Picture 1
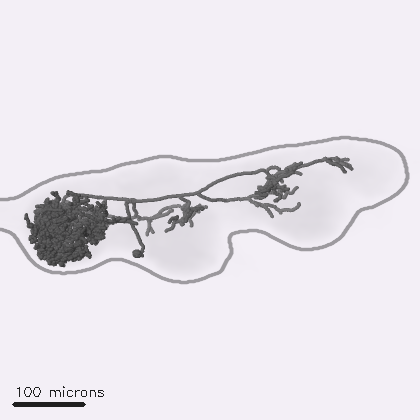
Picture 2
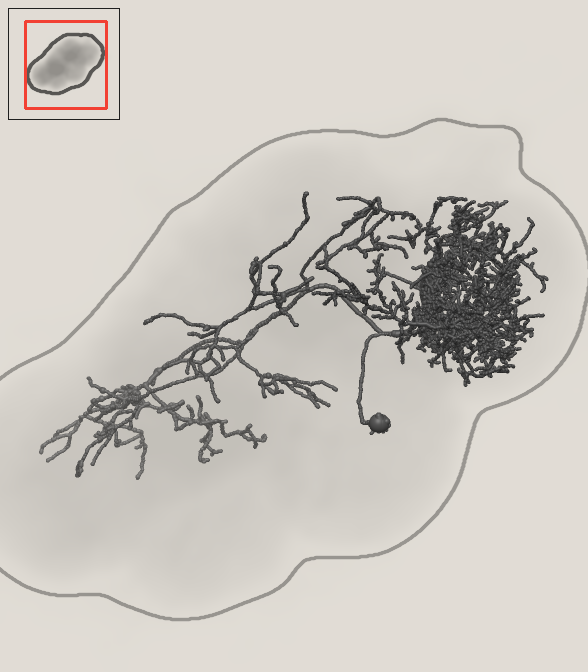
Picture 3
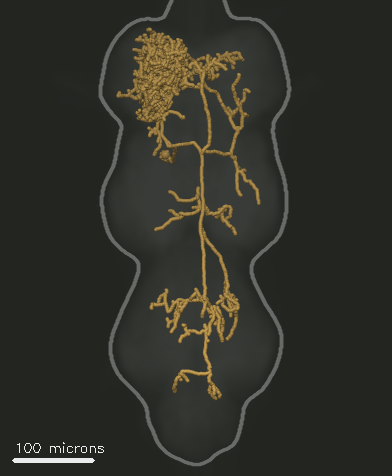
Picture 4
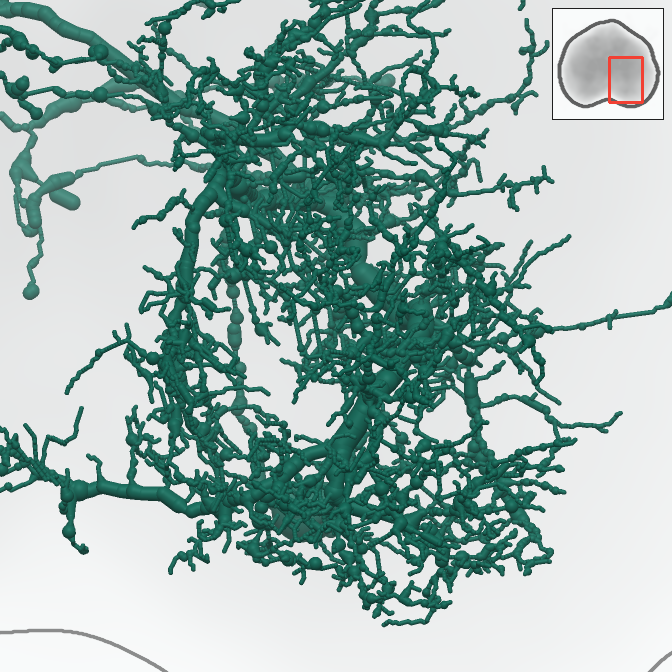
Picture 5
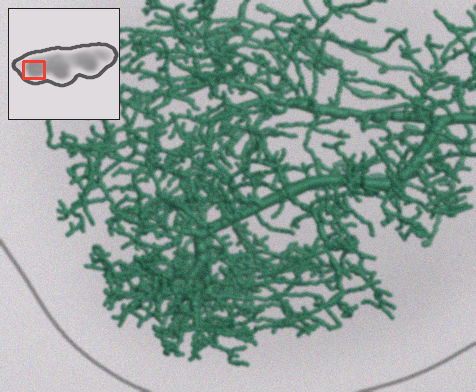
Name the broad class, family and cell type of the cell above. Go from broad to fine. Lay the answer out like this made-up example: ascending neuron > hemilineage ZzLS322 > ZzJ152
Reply: nerve-cord intrinsic neuron > hemilineage 10B > IN10B001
